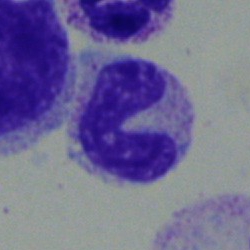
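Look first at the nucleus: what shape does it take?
It curves into a C, with a deep notch opening to the right, and no nucleoli show within it.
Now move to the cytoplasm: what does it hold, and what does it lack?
Fine pinkish-purple granules are scattered all through it, and there are no vacuoles.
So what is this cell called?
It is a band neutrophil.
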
